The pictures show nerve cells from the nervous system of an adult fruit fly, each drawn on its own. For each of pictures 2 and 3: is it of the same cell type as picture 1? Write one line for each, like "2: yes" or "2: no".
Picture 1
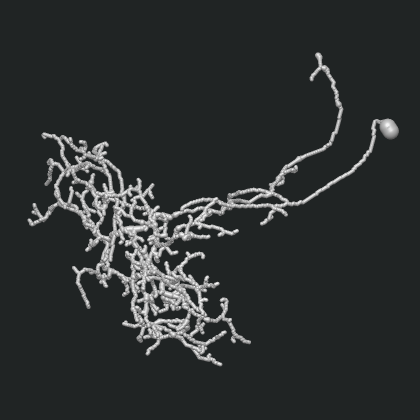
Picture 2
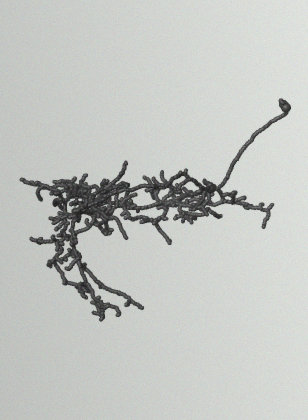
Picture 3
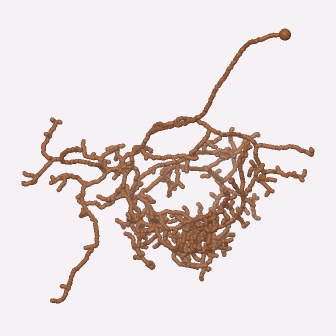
2: no
3: yes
